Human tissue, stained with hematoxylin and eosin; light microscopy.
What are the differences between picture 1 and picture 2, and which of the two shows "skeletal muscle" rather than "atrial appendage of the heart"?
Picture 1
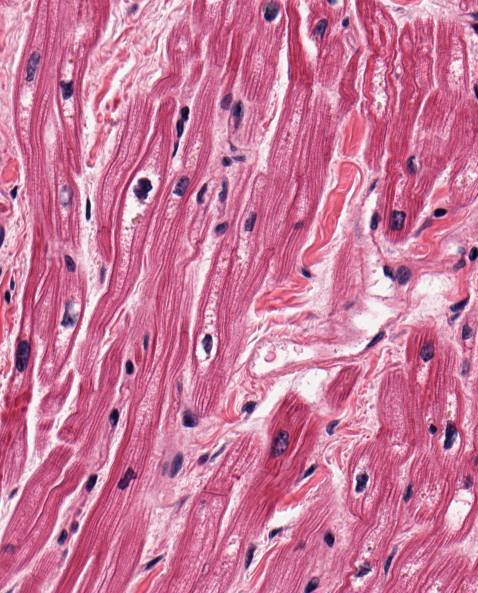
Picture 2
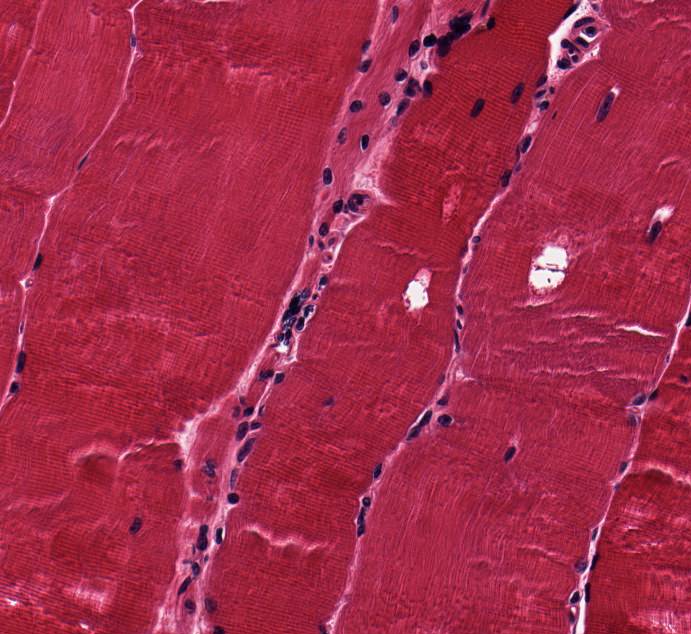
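Atrial appendage of the heart appears in picture 1, skeletal muscle in picture 2. Both show fine cross-striations; in picture 1 the elongated fibres run obliquely, mostly from lower left toward upper right. The nuclei differ in position: central within the fibres in picture 1, and at the fibre edges in picture 2, where they are dark and elongated.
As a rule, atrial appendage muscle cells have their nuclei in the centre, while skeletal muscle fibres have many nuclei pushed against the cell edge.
In picture 1, some nuclei, such as a large dark one left of centre, are surrounded by a pale clear zone. In picture 2, the cytoplasm stains a deep uniform red, and thin strips of pale connective tissue with small dark nuclei separate the fibres, the widest lying left of centre.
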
